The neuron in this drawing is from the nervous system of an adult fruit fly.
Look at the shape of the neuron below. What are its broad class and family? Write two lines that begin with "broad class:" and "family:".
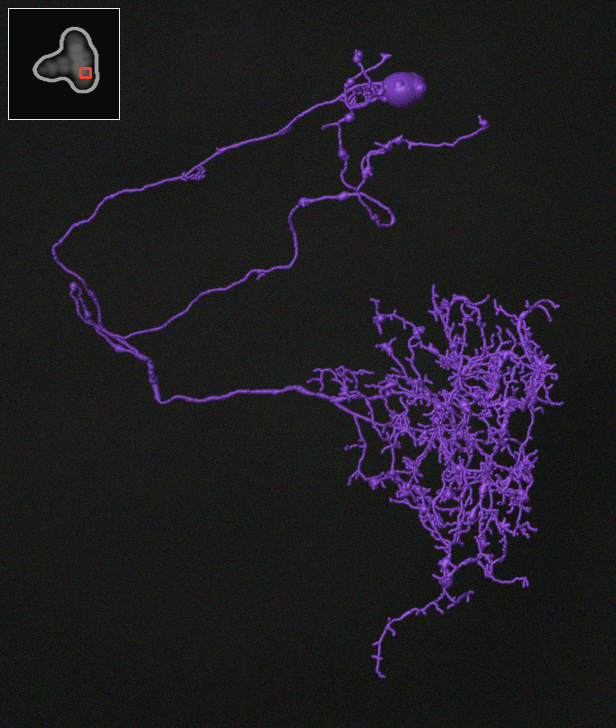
broad class: optic-lobe intrinsic neuron
family: Li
